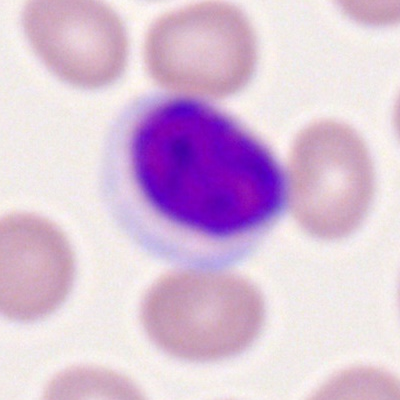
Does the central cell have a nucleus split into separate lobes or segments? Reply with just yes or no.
No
